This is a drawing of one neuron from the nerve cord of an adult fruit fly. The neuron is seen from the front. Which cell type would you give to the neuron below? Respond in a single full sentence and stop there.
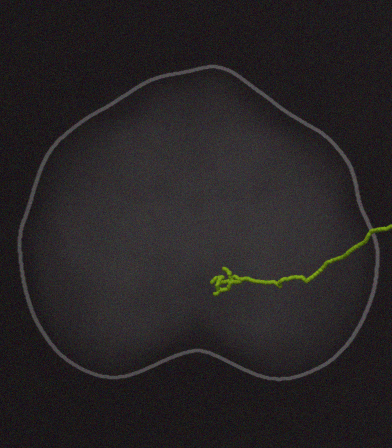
It is as WG1 that this neuron is typed.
